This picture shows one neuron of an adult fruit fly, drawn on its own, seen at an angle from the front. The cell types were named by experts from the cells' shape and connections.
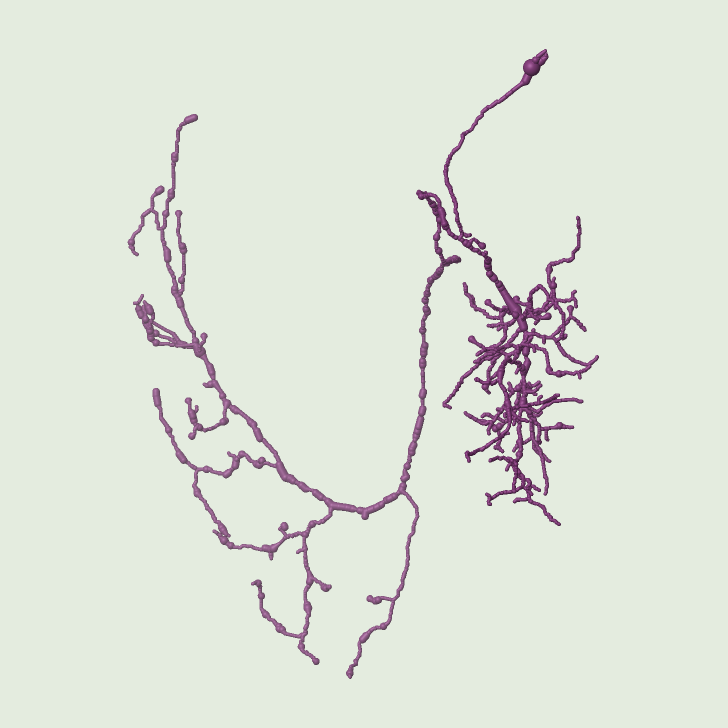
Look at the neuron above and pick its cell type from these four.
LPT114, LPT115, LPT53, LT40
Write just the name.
LPT114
